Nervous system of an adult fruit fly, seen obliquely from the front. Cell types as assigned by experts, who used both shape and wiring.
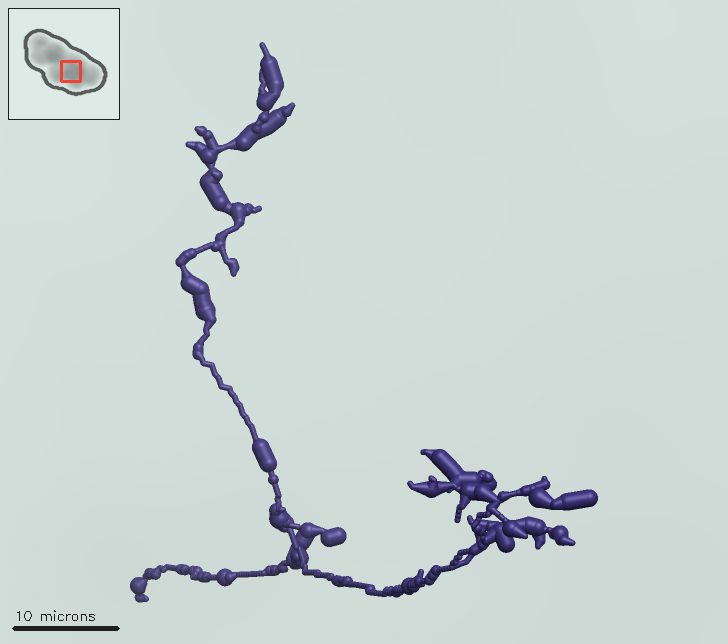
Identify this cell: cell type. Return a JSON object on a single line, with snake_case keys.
{"cell_type": "SNpp41"}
